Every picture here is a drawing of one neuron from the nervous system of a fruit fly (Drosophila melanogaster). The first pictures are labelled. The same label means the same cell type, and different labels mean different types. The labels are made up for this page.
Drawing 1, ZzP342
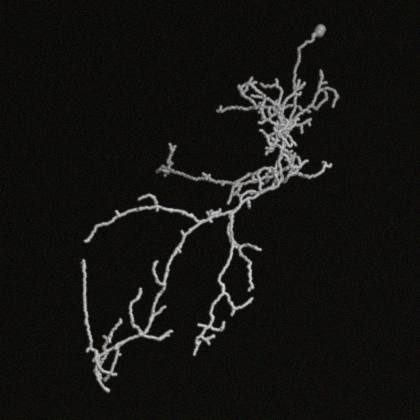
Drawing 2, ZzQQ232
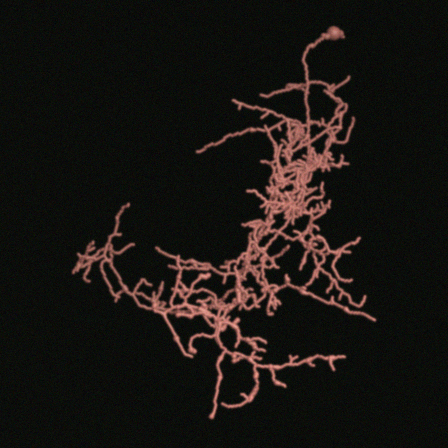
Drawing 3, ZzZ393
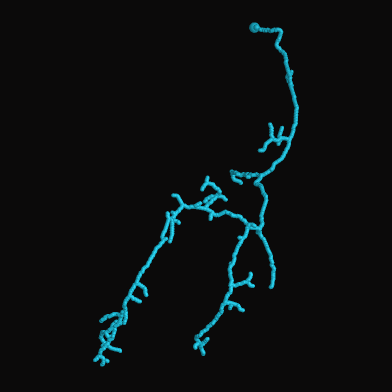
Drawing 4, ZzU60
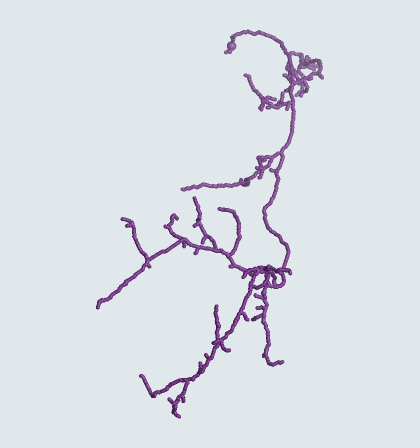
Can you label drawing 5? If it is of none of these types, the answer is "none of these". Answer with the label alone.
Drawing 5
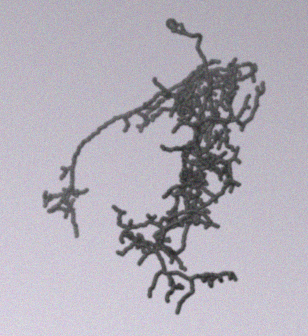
ZzQQ232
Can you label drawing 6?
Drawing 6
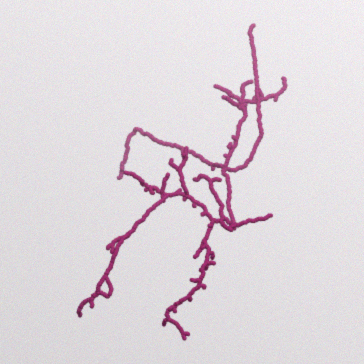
ZzZ393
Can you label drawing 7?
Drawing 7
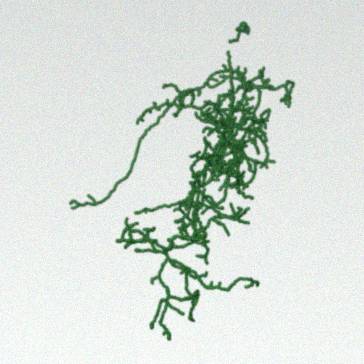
ZzQQ232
